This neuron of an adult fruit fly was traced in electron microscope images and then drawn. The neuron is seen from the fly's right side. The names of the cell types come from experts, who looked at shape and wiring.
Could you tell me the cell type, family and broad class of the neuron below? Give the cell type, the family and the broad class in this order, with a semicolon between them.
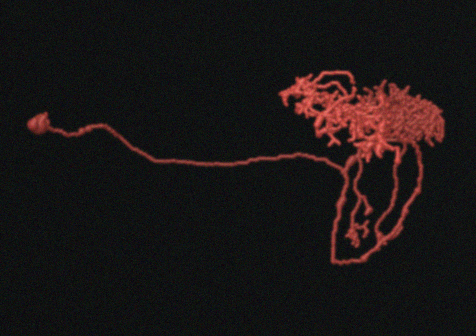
hDeltaL; class CX; central-brain intrinsic neuron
